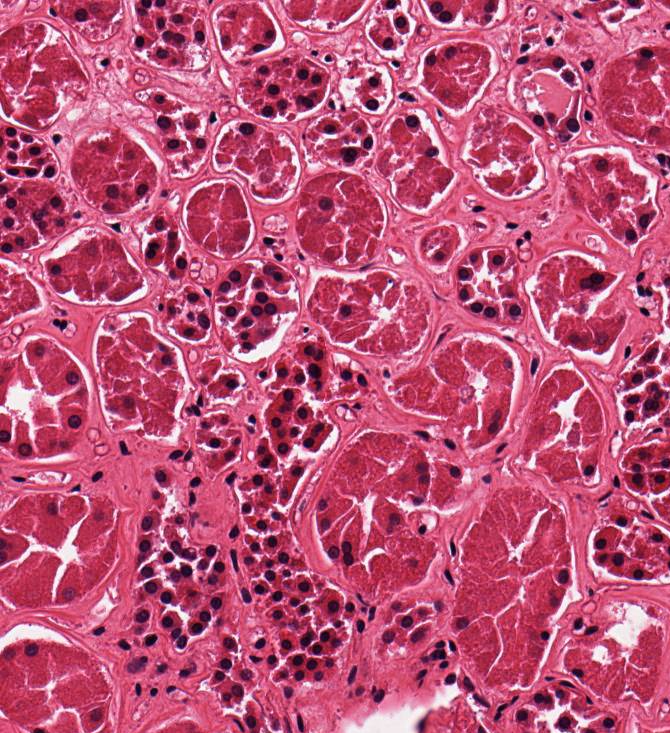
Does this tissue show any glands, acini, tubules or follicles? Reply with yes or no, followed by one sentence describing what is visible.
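Yes. The whole field is packed with closely set rounded to polygonal epithelial units separated by thin bands of pink stroma.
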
